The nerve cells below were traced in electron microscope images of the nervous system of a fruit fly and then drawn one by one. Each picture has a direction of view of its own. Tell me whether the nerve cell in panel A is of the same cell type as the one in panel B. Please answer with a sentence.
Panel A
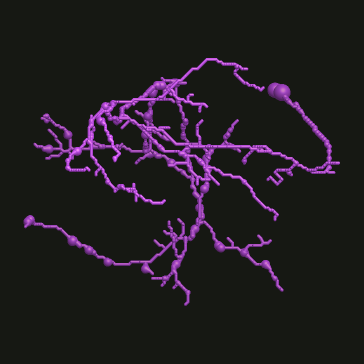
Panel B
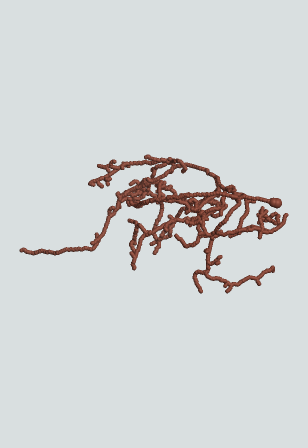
They are of different cell types.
